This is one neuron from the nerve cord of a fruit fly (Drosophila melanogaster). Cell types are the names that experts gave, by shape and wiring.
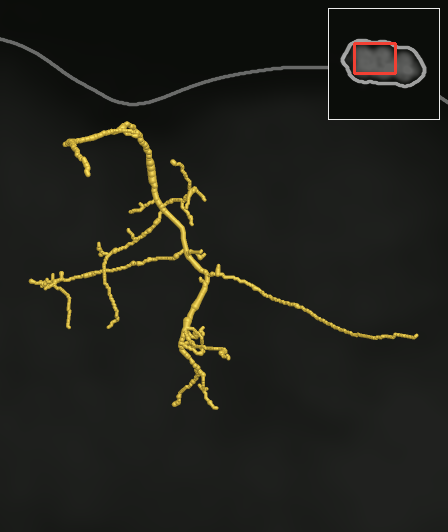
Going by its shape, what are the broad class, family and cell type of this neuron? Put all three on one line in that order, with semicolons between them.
sensory neuron entering the nerve cord; class mechanosensory tactile; SNta10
